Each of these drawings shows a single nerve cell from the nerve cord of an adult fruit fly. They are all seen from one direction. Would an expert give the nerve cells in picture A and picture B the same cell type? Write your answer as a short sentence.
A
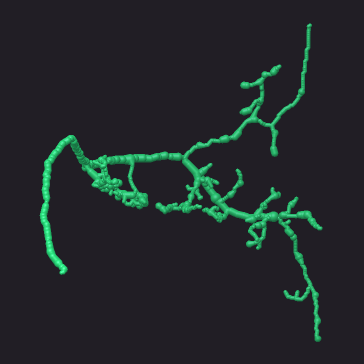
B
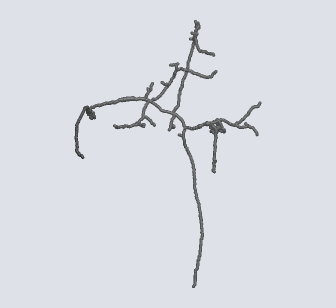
They are of different cell types.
